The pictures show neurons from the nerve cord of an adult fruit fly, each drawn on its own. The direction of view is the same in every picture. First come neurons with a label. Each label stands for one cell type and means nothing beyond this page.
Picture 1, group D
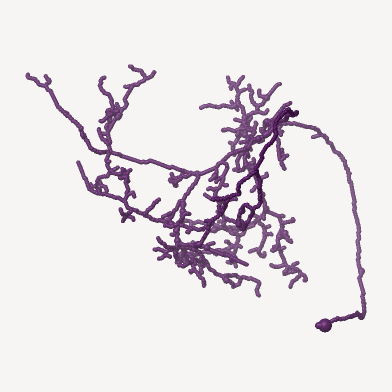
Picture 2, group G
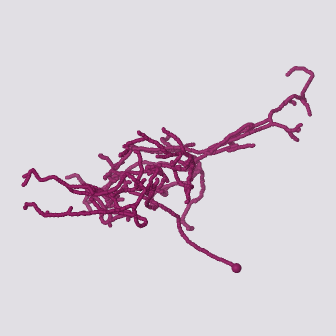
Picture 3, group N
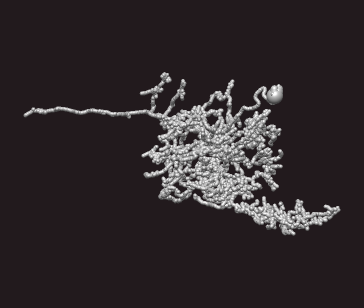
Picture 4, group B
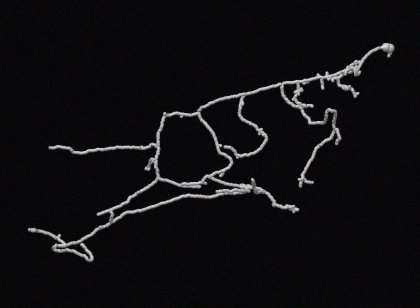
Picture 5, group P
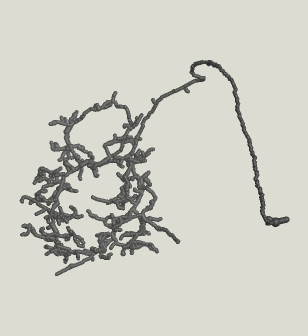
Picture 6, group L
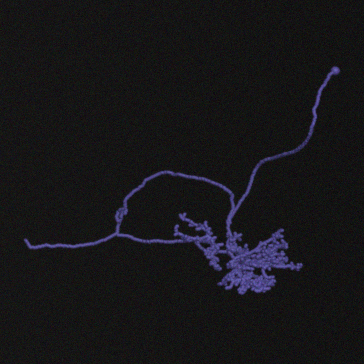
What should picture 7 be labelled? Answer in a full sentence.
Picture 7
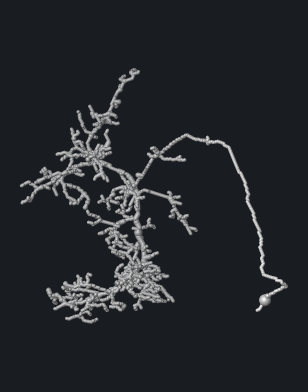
It belongs to group P.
